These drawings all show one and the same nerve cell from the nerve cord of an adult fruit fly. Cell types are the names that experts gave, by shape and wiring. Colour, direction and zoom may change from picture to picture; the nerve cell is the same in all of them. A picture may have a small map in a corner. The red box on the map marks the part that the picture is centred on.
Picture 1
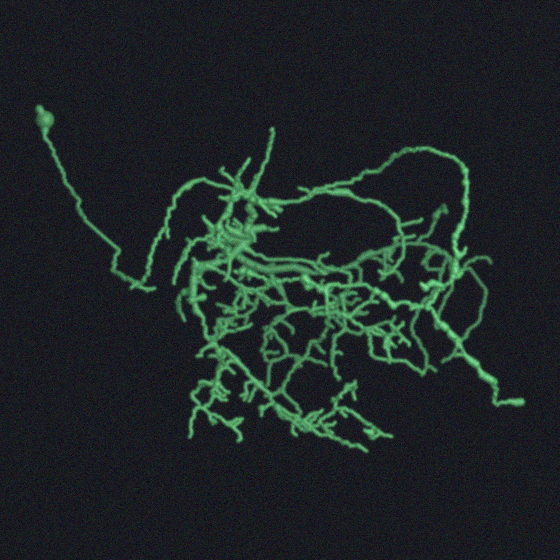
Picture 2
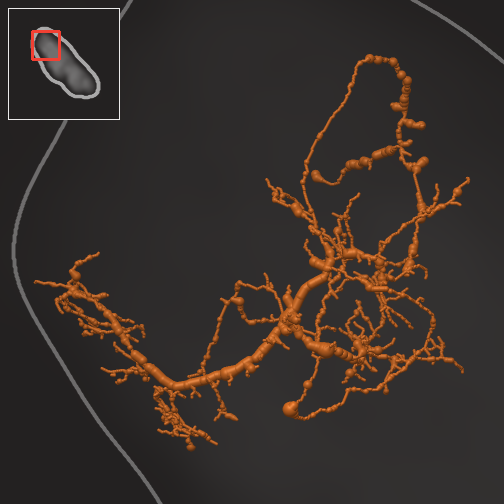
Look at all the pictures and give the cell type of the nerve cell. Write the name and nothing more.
IN03A081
